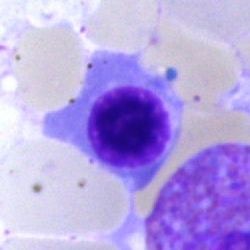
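Erythroblast, centre of the bone marrow smear. Chromatin: dark purple and dense, with coarse clumps; no nucleolus seen. Cytoplasm: a moderate blue rim, wider to the left of the nucleus than to the right, without granules.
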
